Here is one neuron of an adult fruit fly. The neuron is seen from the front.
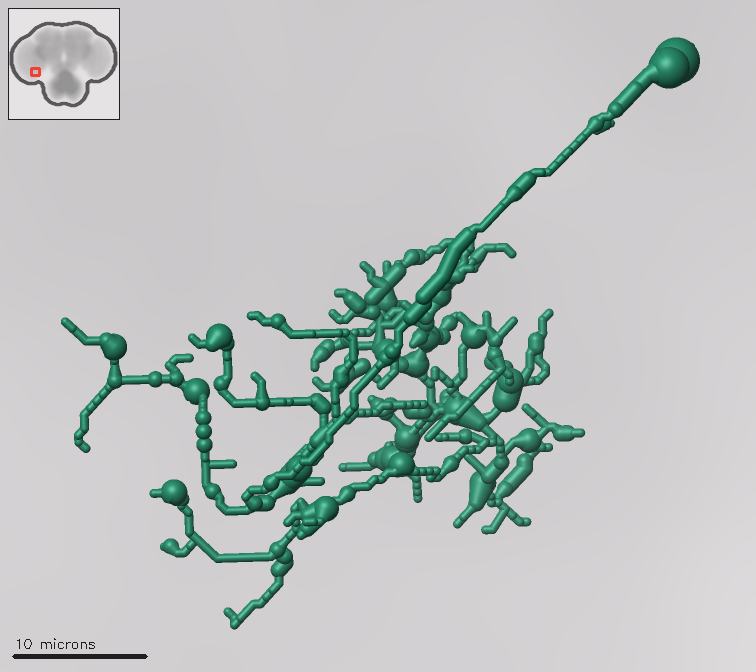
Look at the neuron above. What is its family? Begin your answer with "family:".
family: Dm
